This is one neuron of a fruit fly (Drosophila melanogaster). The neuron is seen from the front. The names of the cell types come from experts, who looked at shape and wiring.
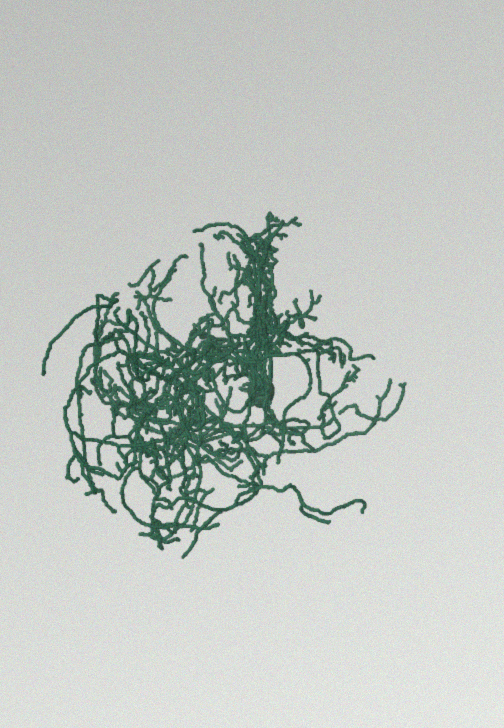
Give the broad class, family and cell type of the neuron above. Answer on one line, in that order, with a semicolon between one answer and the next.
nerve-cord intrinsic neuron; hemilineage 27X; IN27X002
